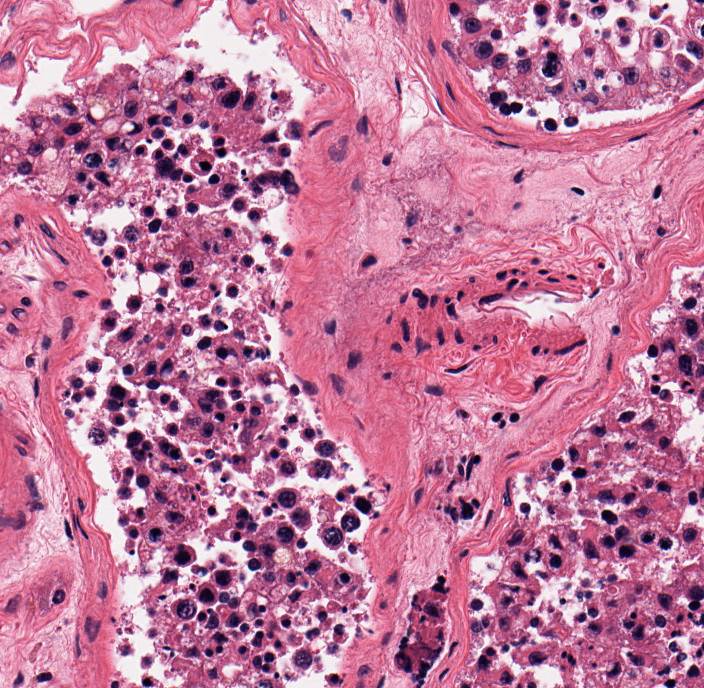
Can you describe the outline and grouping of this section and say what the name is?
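Within the units, cells lie loosely scattered and detached from one another, not in orderly layers. Many small, round, densely dark nuclei are scattered among them. At the centre of the connective-tissue band sits a small vessel with a slit-like lumen and elongated nuclei in its wall. Fat cells are absent from the field. The tissue is testis.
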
